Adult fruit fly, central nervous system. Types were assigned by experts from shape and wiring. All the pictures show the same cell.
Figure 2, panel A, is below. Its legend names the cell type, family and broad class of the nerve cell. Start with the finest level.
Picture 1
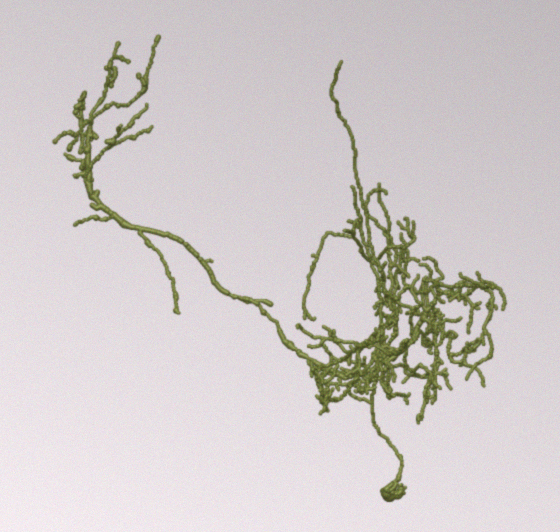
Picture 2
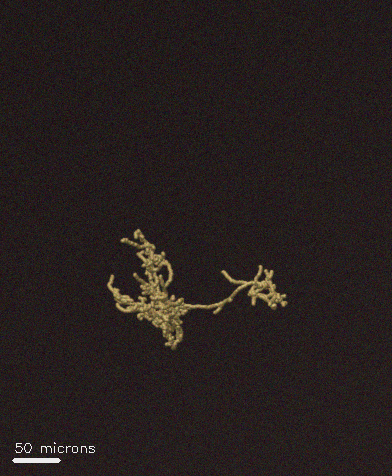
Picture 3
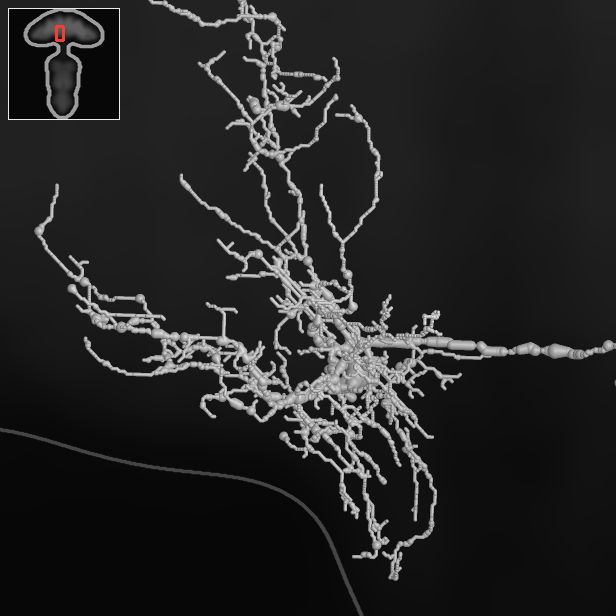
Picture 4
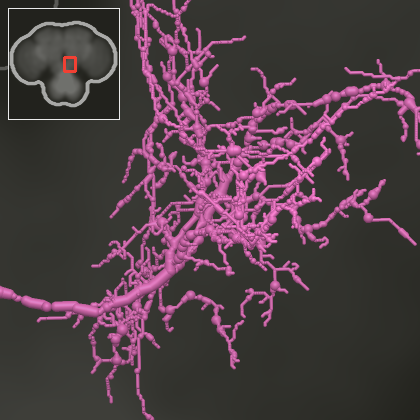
GNG312; hemilineage LB3; central-brain intrinsic neuron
